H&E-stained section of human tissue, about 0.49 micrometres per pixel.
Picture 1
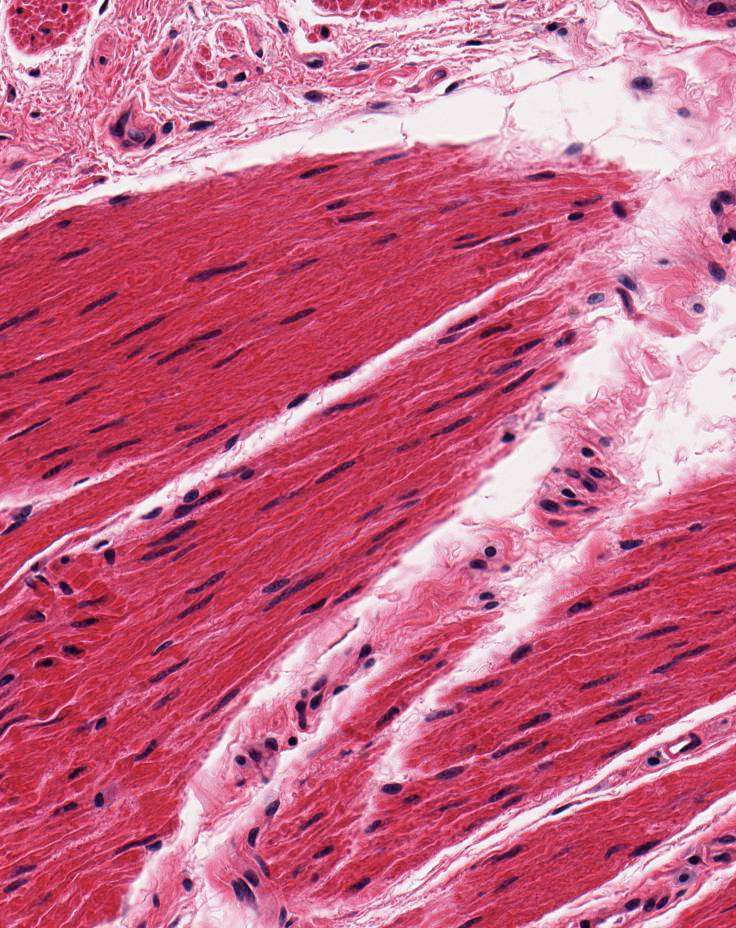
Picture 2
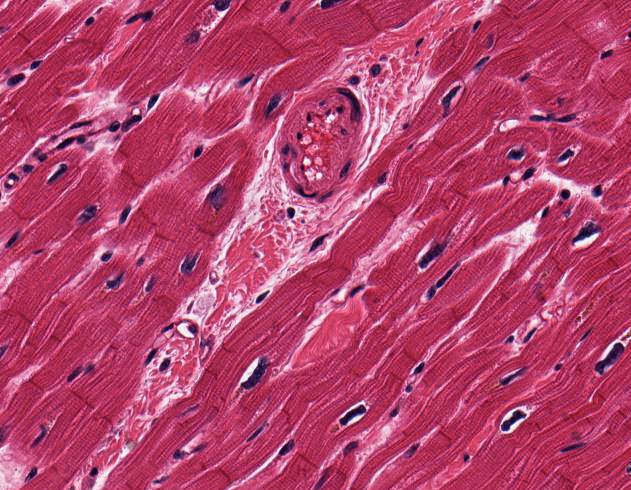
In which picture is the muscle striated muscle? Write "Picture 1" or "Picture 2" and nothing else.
Picture 2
